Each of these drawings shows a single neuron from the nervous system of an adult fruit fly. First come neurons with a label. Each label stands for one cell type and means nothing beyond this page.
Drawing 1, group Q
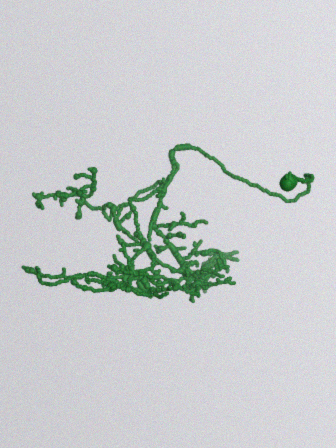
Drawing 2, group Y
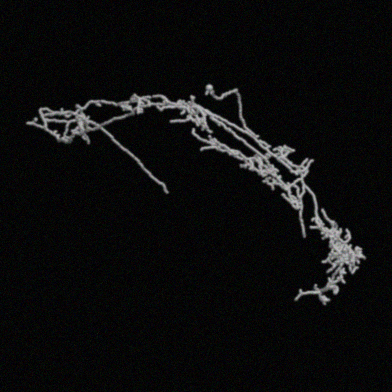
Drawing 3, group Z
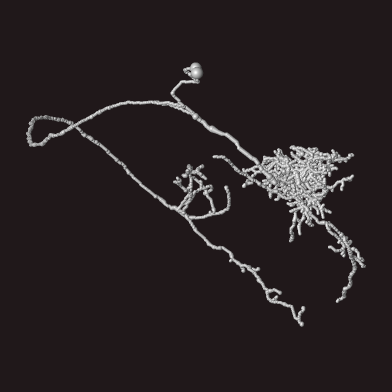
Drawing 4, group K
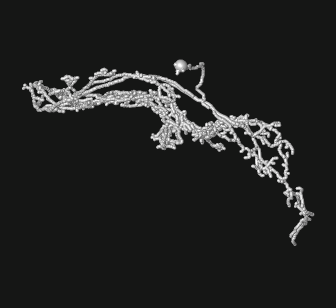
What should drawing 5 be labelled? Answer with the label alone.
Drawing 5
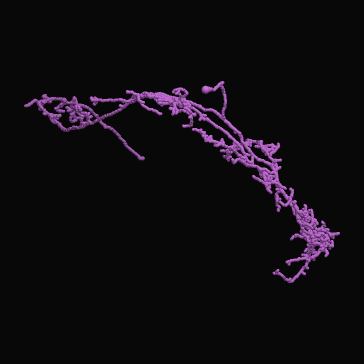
group Y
